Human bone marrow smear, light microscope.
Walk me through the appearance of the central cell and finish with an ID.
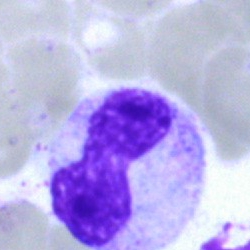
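Step one, outline: smooth and roughly round. Step two, nucleus: toward the left, with most cytoplasm on its right. Step three, chromatin: dark purple and coarsely clumped, small paler patches between clumps. Step four, nucleoli: none distinct. Result: band neutrophil.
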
